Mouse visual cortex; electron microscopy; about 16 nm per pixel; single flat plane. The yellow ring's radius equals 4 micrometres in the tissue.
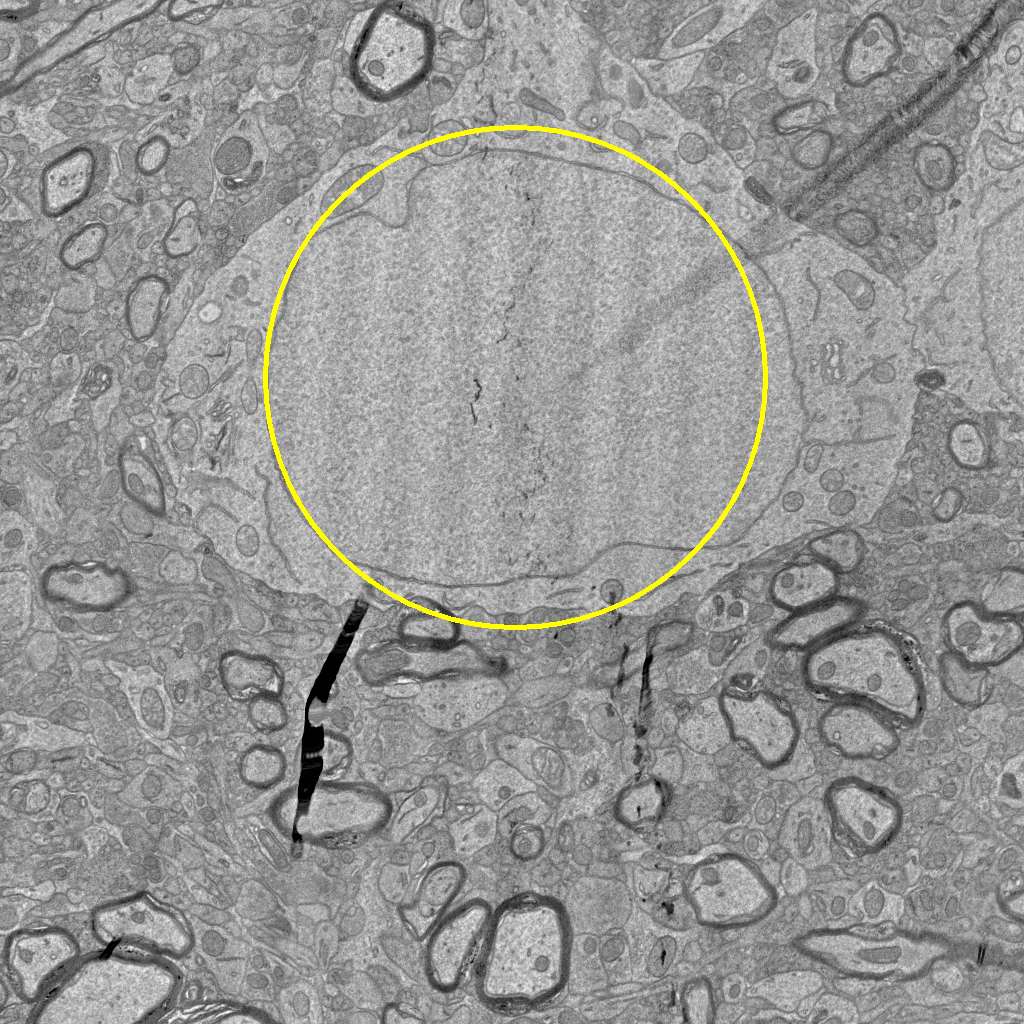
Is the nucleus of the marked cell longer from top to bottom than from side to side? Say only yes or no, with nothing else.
No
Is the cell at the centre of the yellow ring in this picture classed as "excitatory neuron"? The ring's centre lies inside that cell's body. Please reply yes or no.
Yes, it is of that kind.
